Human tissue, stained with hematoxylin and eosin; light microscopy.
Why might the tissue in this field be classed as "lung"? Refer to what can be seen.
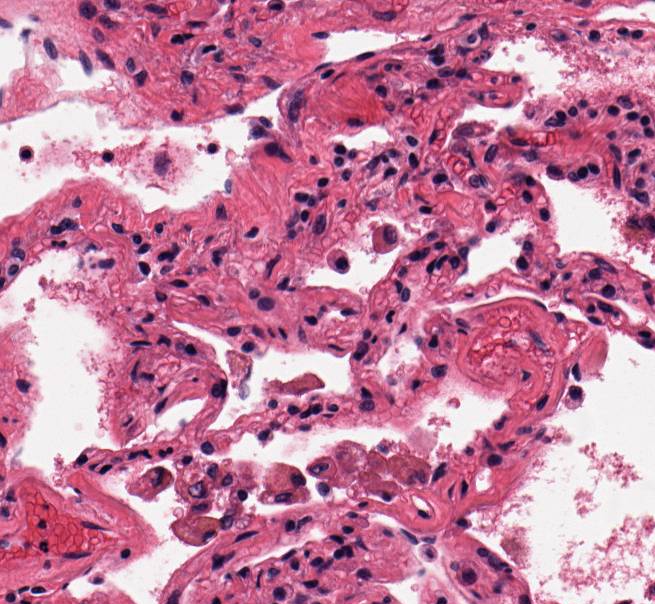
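It's lung. The branching pink septa carving the field into many irregular empty spaces fit well.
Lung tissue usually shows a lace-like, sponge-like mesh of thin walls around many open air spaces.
What doesn't match is the wall thickness: here the septa are thickened by pink fibrous tissue holding many oval and spindle-shaped nuclei. In the lower centre, one space holds a cluster of rounded cells with golden-brown granular cytoplasm. And on the right, pale pink, finely granular material partly fills the spaces.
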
